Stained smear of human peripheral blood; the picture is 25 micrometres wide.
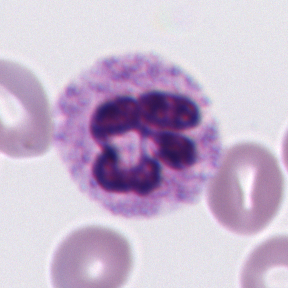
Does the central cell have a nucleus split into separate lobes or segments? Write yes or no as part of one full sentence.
Yes, separate lobes or segments make up the nucleus of this cell.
